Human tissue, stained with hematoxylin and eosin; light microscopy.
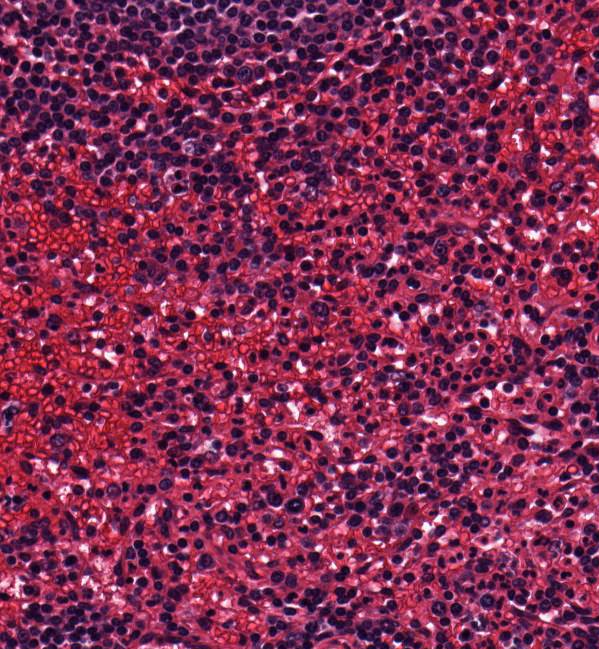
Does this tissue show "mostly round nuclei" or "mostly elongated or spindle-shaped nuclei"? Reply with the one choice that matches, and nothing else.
Mostly round nuclei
